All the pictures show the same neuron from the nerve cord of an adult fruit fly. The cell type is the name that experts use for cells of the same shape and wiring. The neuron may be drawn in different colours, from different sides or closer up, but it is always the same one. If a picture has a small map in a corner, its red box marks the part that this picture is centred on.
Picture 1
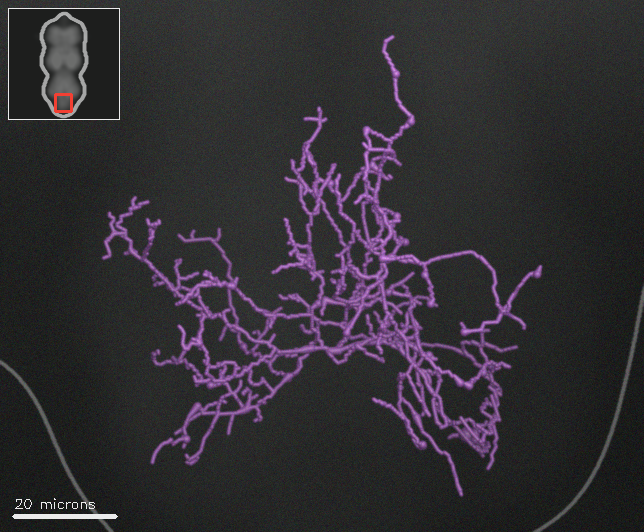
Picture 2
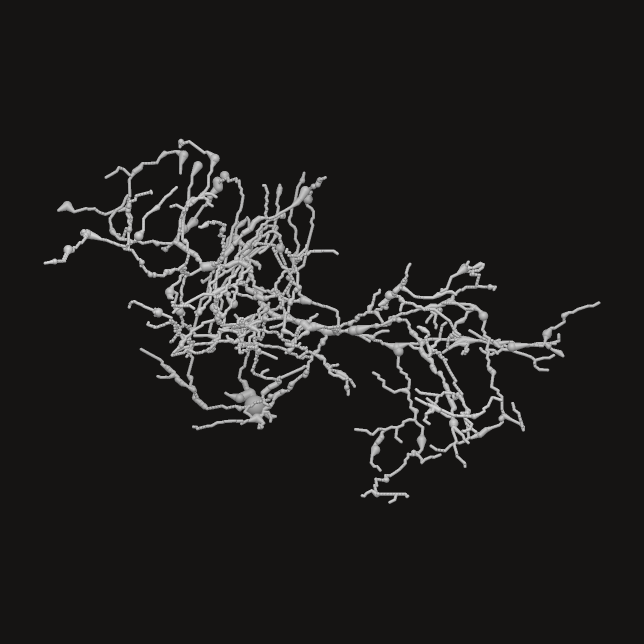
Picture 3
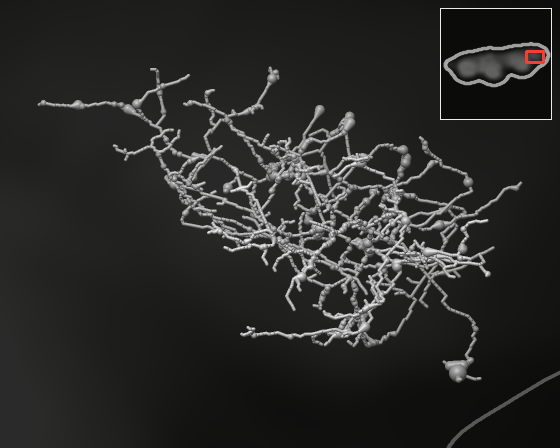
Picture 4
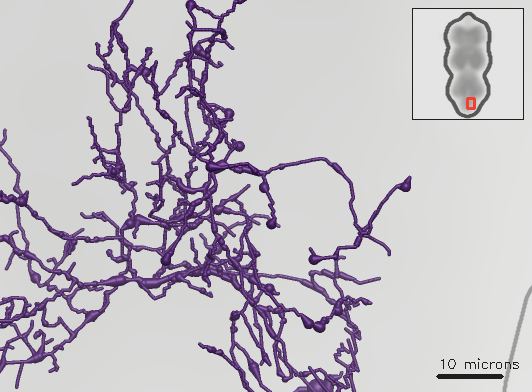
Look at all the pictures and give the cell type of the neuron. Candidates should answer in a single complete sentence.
To the cell type INXXX474 belongs this neuron.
